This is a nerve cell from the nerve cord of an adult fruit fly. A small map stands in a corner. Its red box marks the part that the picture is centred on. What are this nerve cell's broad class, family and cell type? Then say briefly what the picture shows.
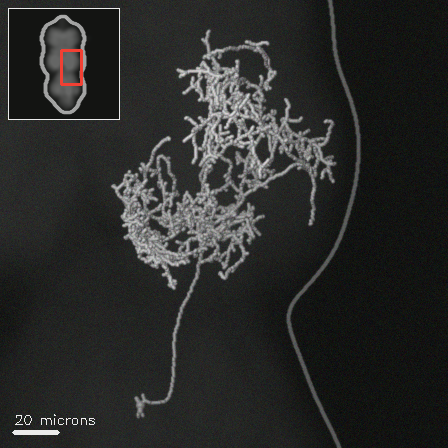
Its broad class is nerve-cord intrinsic neuron. Its family is hemilineage 03A. The cell type is IN03A019. From top to bottom in the picture it spans about 180 microns. The picture shows dozens of branch ends.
